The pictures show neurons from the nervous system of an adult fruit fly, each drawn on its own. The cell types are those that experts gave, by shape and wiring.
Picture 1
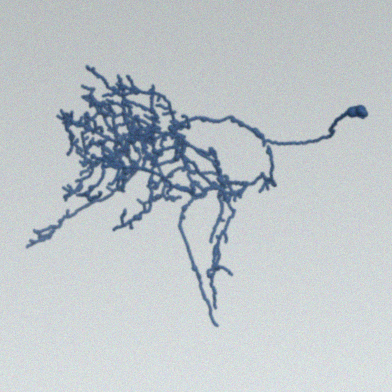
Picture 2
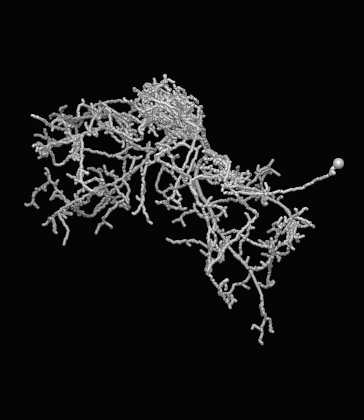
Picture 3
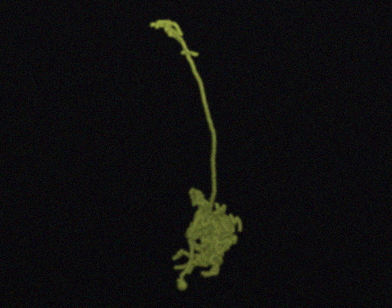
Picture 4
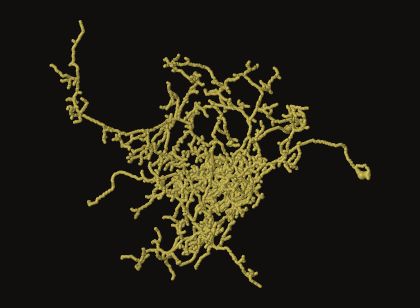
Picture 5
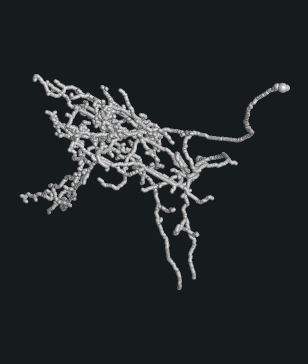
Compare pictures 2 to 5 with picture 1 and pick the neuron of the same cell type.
Picture 5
